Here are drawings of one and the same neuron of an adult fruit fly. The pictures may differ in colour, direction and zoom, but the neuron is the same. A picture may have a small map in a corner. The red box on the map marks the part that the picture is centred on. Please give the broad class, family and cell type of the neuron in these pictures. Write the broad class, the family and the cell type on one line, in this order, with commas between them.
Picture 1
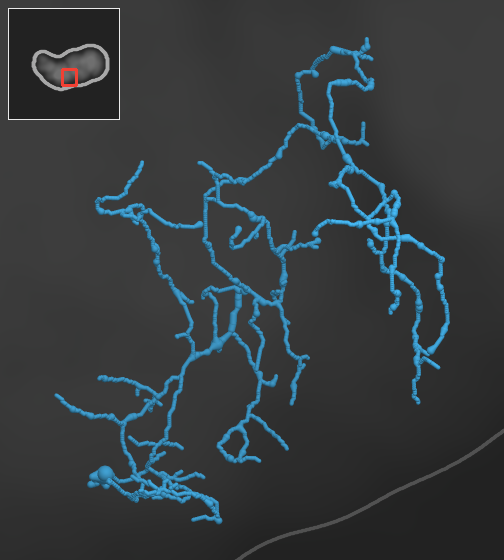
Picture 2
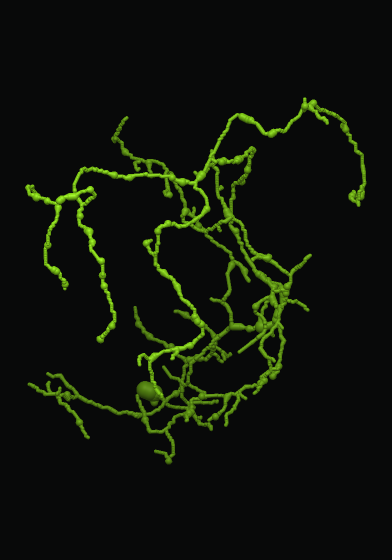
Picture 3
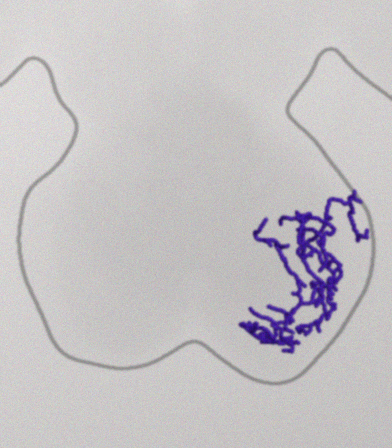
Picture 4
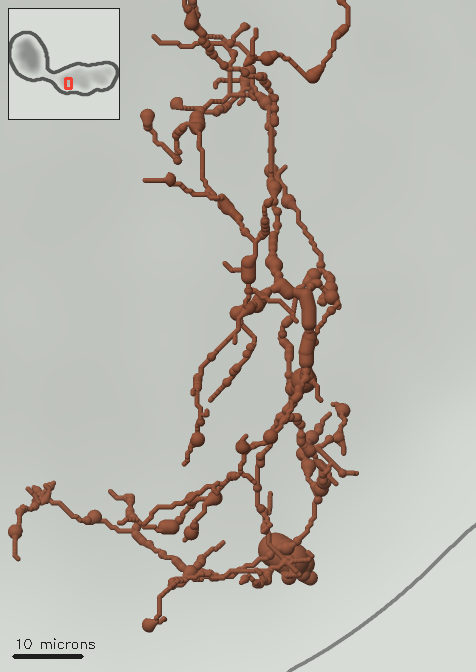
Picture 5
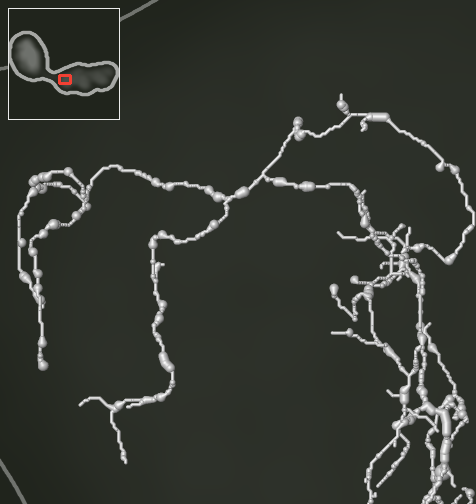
nerve-cord intrinsic neuron, hemilineage 04B, IN04B069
